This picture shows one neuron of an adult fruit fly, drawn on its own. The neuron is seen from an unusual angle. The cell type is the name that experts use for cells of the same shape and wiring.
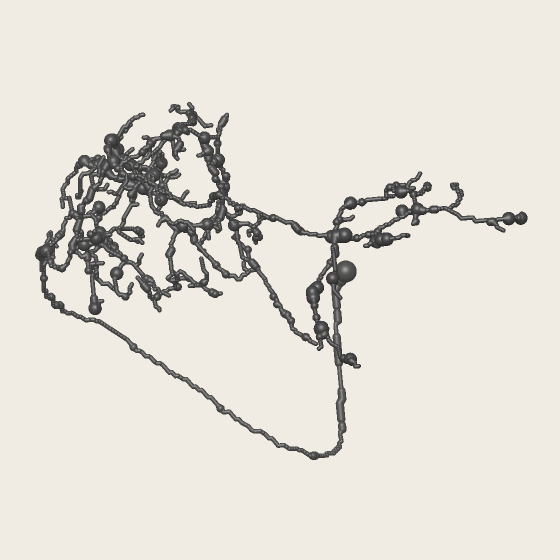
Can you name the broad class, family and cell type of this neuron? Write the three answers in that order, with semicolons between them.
central-brain intrinsic neuron; hemilineage LHa3; CB3021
